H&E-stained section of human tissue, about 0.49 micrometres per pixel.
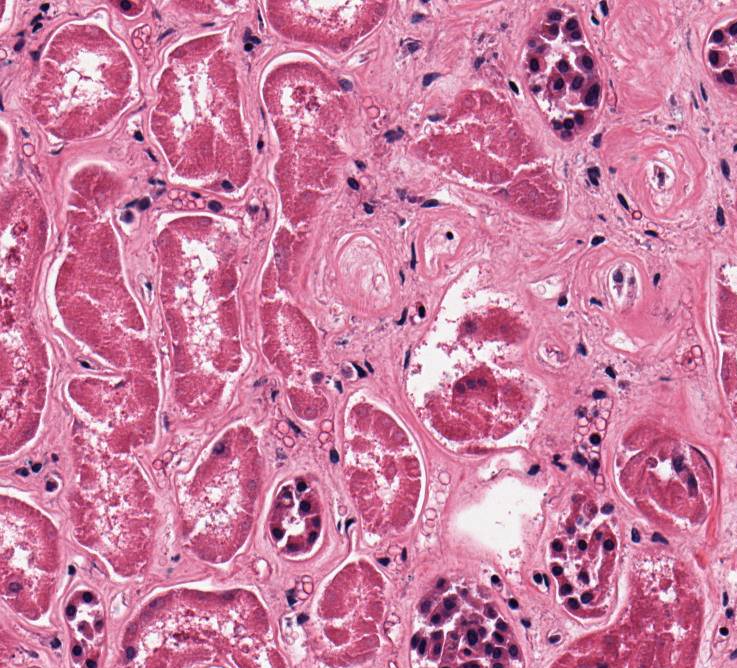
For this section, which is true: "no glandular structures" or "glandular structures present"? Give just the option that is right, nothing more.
Glandular structures present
